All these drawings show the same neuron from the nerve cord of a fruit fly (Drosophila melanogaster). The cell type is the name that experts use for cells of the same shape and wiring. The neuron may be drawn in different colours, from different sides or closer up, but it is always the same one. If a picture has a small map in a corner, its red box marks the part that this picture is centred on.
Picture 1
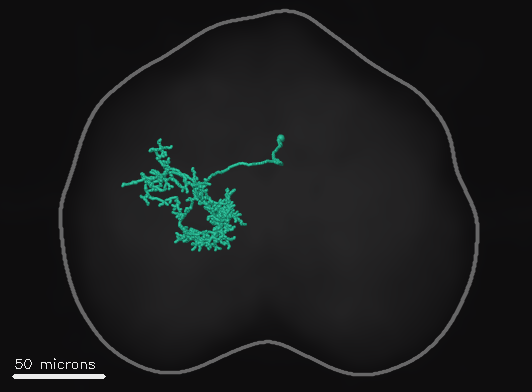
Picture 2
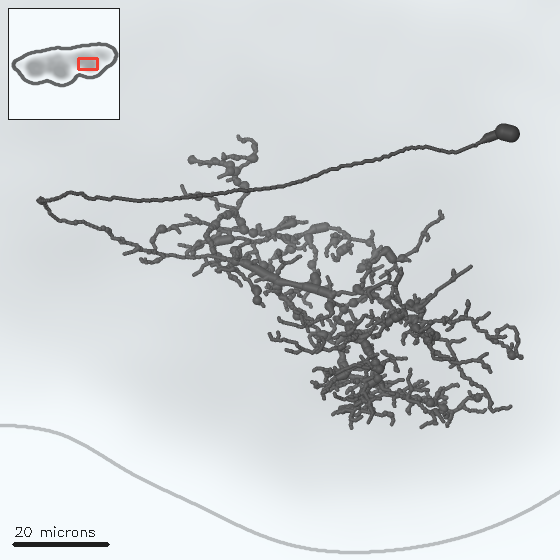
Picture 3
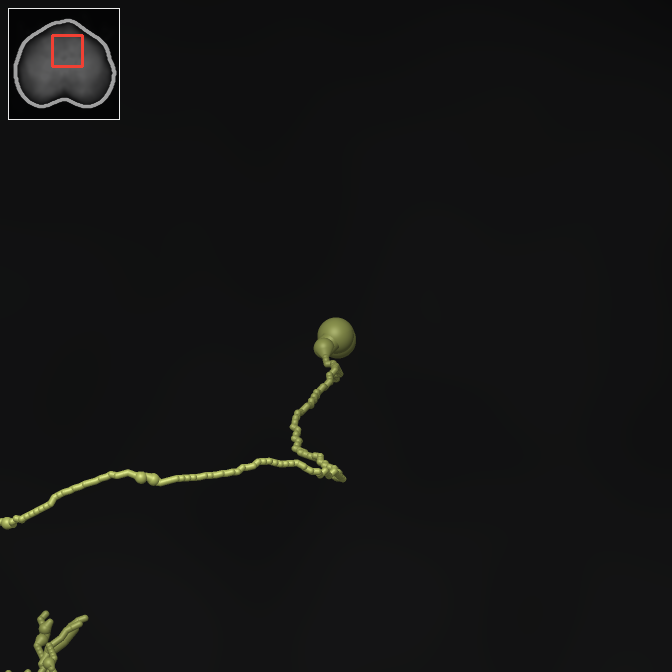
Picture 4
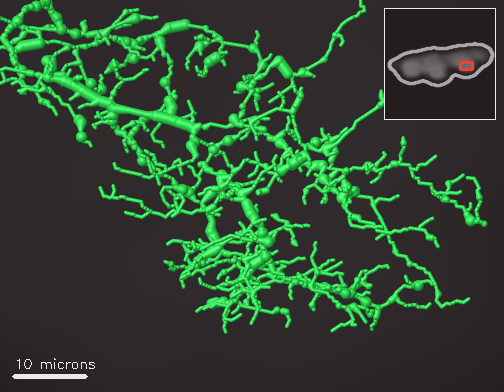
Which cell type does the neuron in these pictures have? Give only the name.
IN12B043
